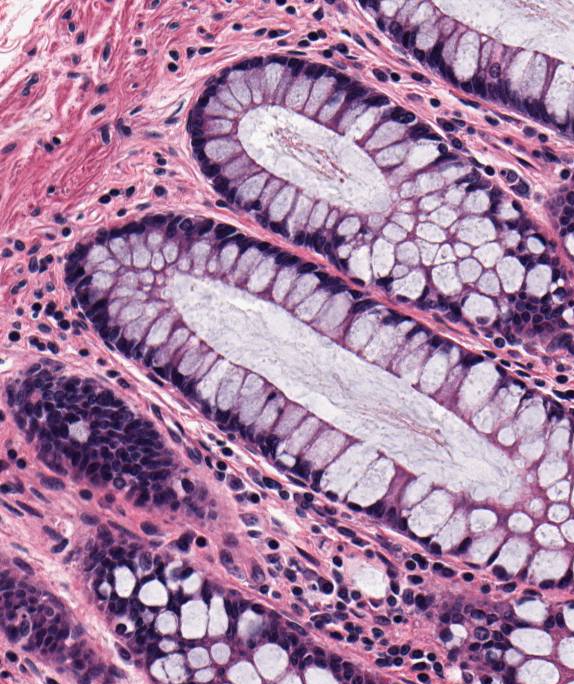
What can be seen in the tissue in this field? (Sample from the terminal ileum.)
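A single layer of columnar cells lines the glands, with the nuclei at the base along each gland's outer edge. Most of that lining consists of goblet cells, whose cytoplasm is pale, clear, rounded and filled with mucin. Pale grey, faintly streaked mucin occupies the central gland lumens. At lower left, obliquely cut glands show clusters of closely packed dark nuclei.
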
